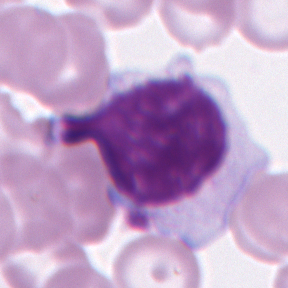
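Typical lymphocyte, the nucleated cell at the centre of a stained smear of human peripheral blood. Its outline is irregular and angular rather than smoothly round. Pale grey-blue cytoplasm without distinct granules lies mainly to the right of and below the nucleus, in which no nucleoli are visible.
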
